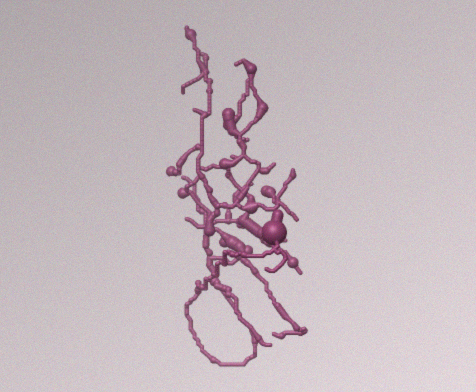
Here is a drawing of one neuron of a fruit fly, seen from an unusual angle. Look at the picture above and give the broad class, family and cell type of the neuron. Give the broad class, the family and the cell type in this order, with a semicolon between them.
central-brain intrinsic neuron; hemilineage SLPpm2; CB1617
